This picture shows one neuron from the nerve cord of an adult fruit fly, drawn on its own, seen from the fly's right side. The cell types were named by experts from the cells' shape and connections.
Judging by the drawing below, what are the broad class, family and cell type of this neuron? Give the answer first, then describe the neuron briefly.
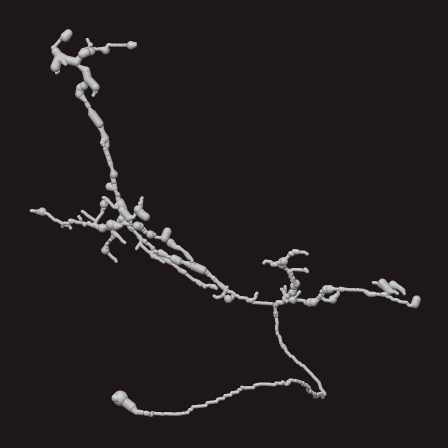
This is a nerve-cord intrinsic neuron. The family is hemilineage 14A. Its cell type is IN14A086. The picture shows dozens of branch ends. In this view it is about as wide as it is tall.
